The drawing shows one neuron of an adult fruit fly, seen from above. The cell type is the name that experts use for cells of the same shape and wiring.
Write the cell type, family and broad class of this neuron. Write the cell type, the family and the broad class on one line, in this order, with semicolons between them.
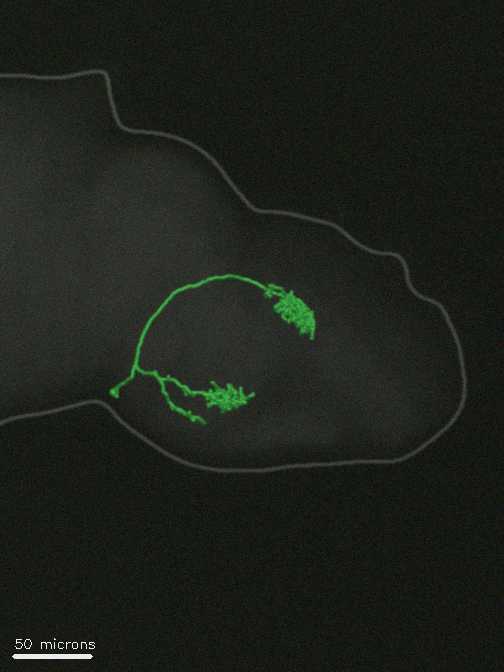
MeLo13; MeLo; optic-lobe intrinsic neuron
